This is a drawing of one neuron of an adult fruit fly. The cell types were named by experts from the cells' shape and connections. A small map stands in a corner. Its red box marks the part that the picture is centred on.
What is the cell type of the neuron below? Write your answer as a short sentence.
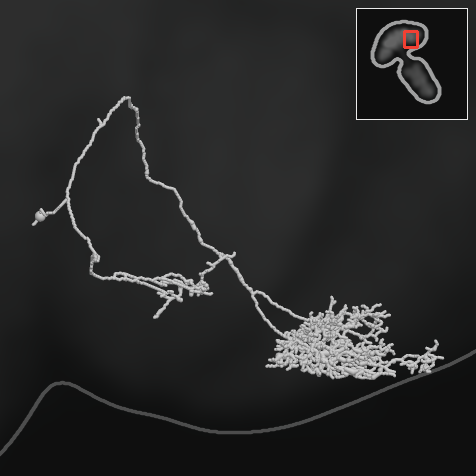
The cell type is MeLo9.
